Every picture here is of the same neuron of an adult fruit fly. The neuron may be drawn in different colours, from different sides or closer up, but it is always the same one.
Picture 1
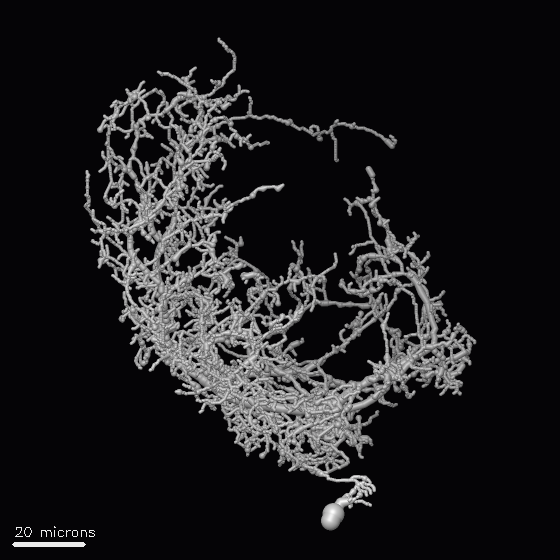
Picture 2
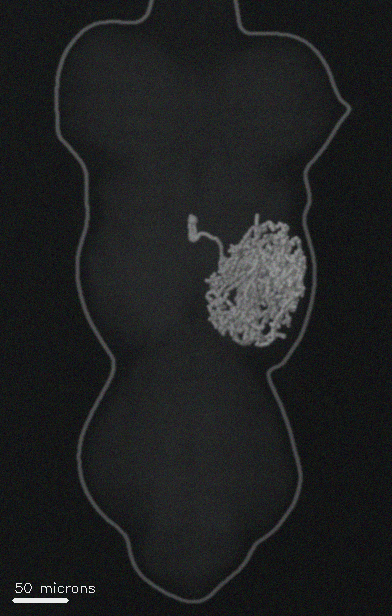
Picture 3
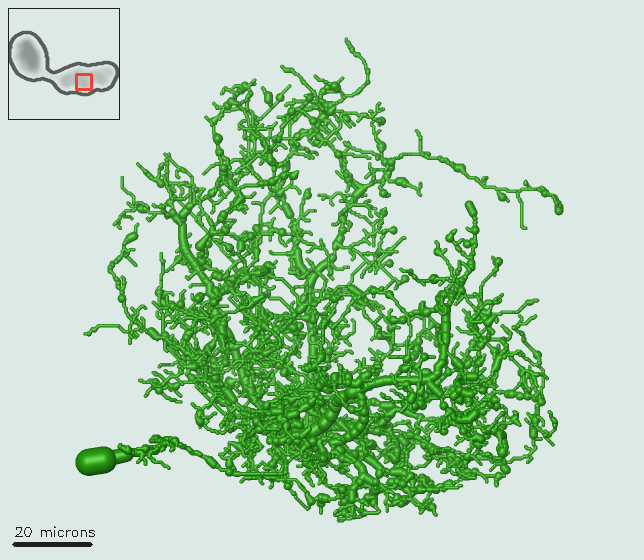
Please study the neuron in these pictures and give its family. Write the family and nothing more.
hemilineage 13B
